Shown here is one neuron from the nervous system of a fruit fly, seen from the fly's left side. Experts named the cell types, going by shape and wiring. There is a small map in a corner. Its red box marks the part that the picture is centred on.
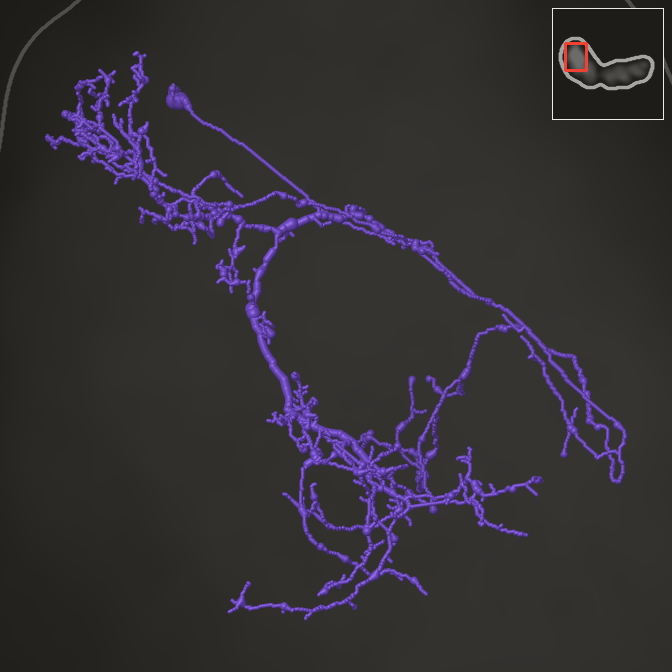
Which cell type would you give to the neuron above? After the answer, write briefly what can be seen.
The cell type is VES202m. This is a central-brain intrinsic neuron. As drawn here it is about as wide as it is tall.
